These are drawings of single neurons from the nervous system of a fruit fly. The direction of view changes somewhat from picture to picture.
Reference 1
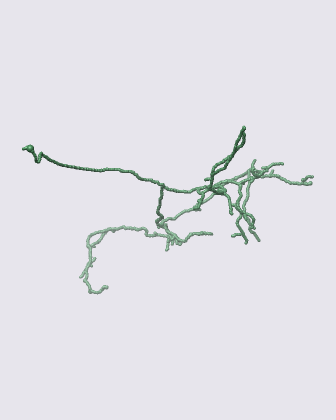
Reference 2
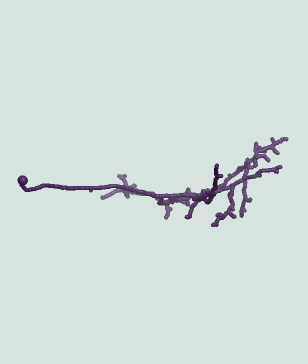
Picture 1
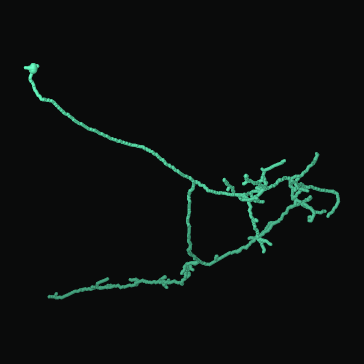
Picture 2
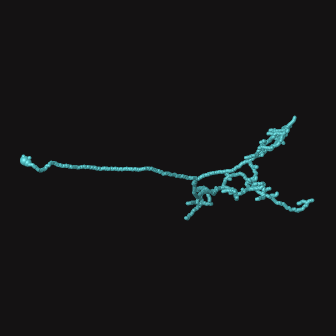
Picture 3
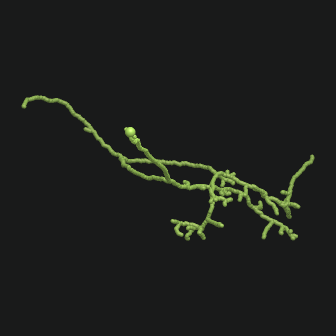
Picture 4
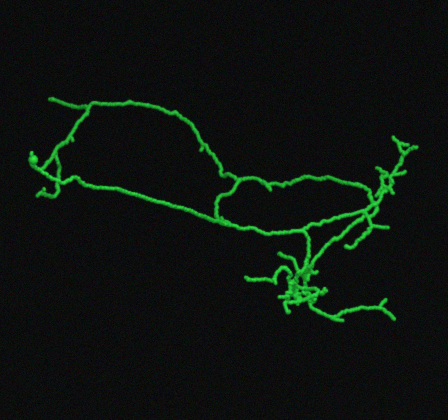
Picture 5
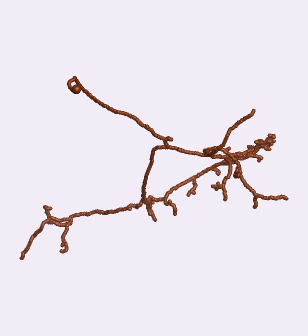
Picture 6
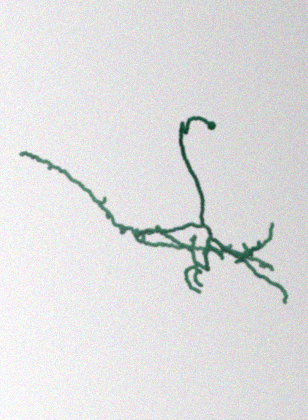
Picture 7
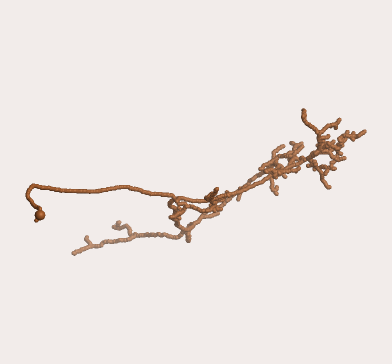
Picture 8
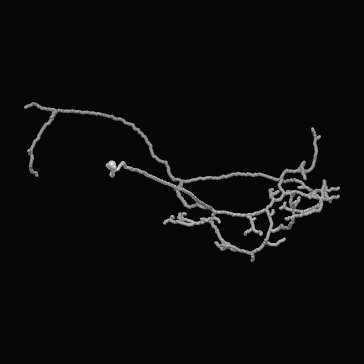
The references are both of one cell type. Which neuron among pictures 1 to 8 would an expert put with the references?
Picture 5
